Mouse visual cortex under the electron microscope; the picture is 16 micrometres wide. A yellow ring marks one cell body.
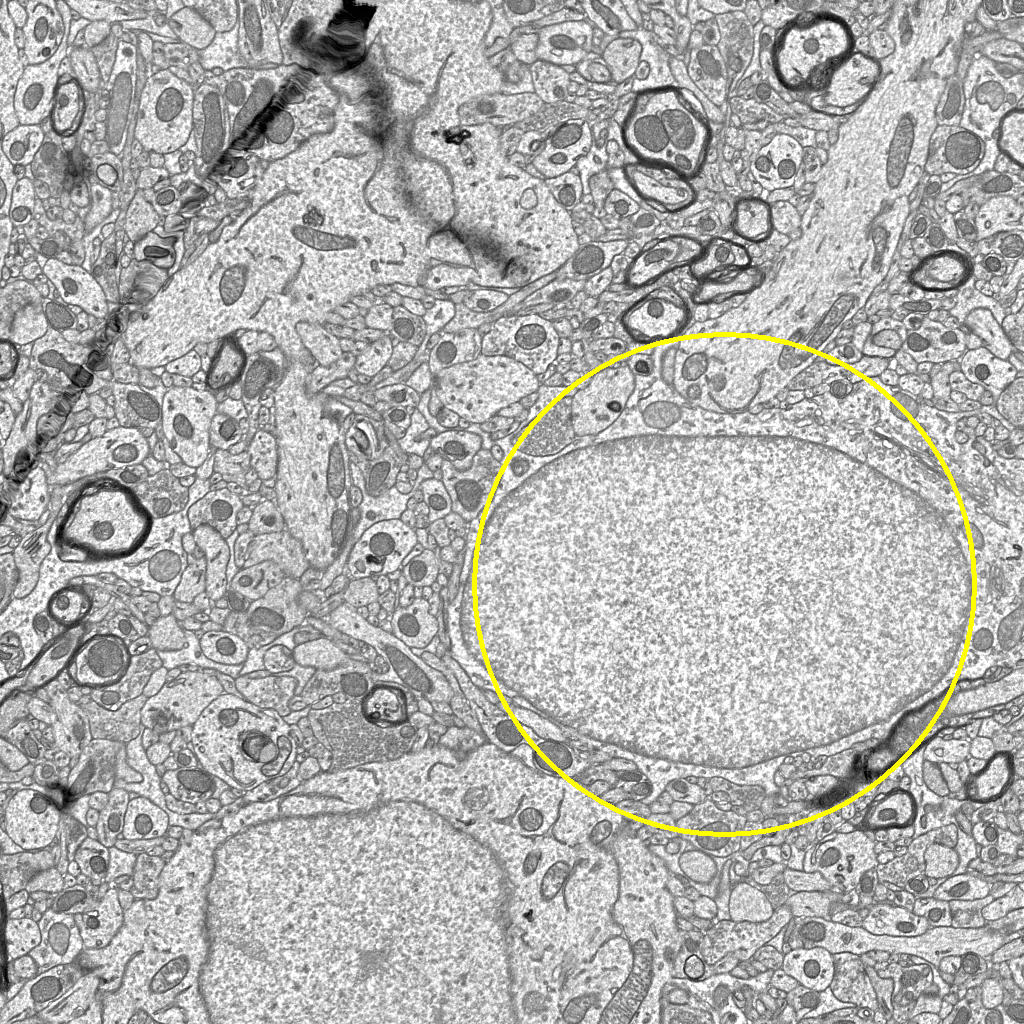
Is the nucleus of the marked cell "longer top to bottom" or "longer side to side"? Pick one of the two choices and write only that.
Longer side to side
